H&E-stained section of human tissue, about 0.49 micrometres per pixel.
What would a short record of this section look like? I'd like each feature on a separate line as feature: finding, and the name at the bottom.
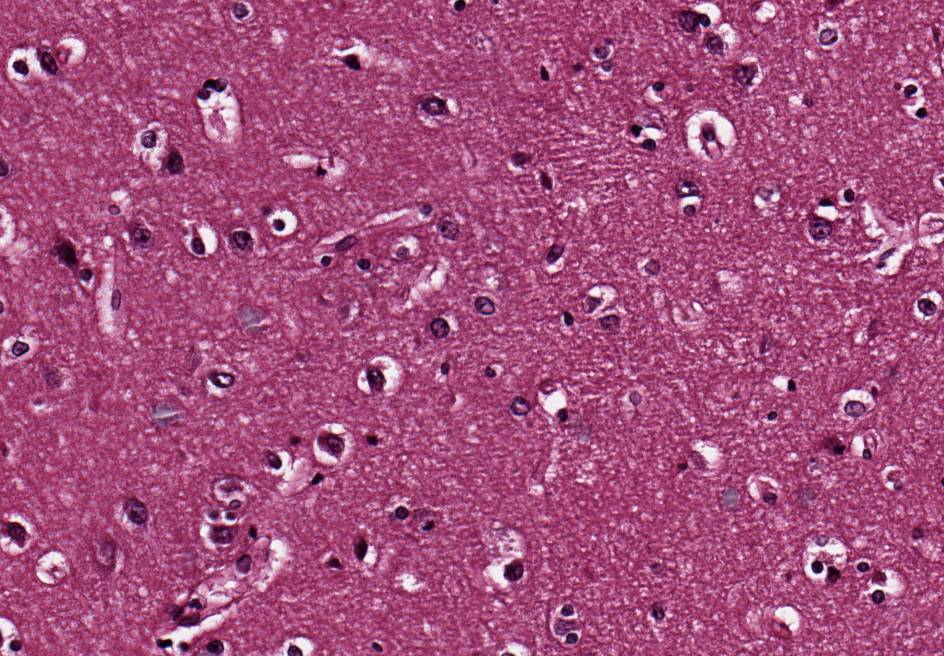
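Cells: single ones, scattered fairly evenly, no organised units
Background: finely granular pink matrix filling the field
Halos: round and clear around many nuclei, setting them off from the matrix
Capillaries: thin-walled, elongated nuclei, one in the lower left
Name: cerebral cortex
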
